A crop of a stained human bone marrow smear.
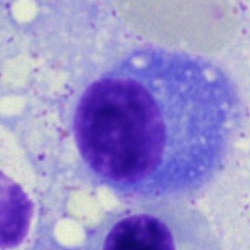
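Plasma cell, the one in the middle: roughly oval, with no surface projections. Its nucleus has fairly dense, dark purple chromatin throughout, and the blue cytoplasm is abundant, spreading mostly to the right, with small clear spots dotted through it.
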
